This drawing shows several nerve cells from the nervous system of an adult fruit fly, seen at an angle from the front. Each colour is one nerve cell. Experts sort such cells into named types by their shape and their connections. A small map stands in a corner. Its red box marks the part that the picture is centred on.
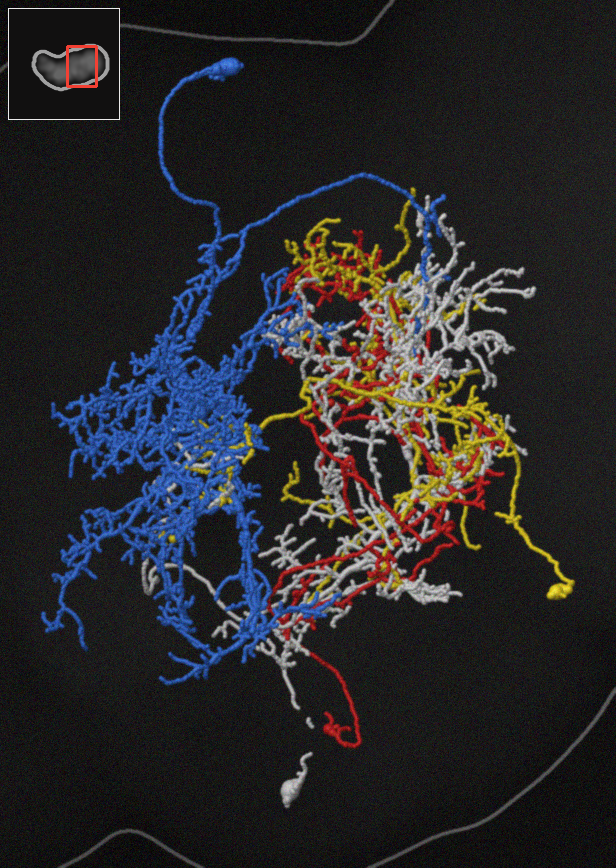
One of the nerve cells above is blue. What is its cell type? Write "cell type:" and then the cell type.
cell type: PS112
